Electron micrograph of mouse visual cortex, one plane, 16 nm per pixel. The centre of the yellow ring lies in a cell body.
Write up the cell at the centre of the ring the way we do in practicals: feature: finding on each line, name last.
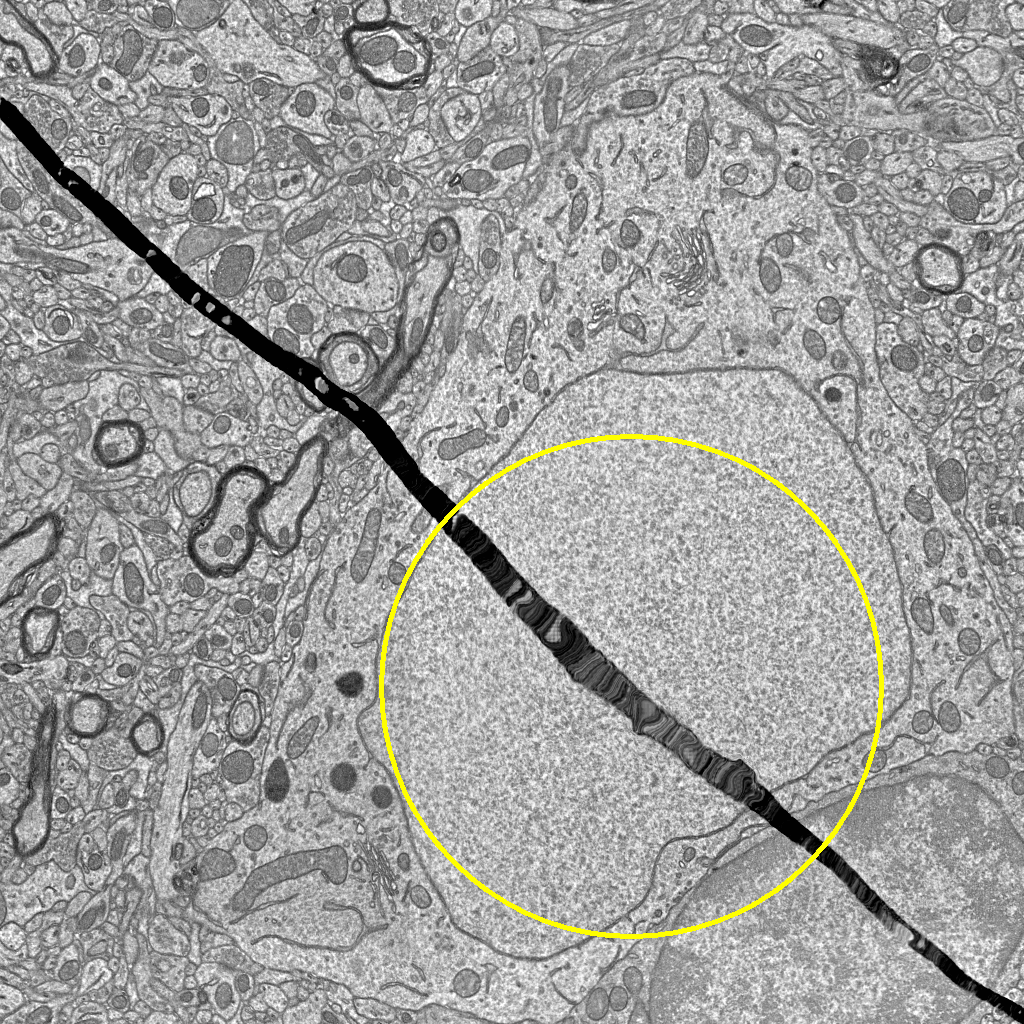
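Nucleus: a large pale oval, filling most of the ring
Outline: smooth, with no deep infoldings
Chromatin: fine and evenly dispersed, no thick dark band along the envelope
Mitochondria: scattered through the wider cytoplasm above the nucleus
Name: excitatory neuron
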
